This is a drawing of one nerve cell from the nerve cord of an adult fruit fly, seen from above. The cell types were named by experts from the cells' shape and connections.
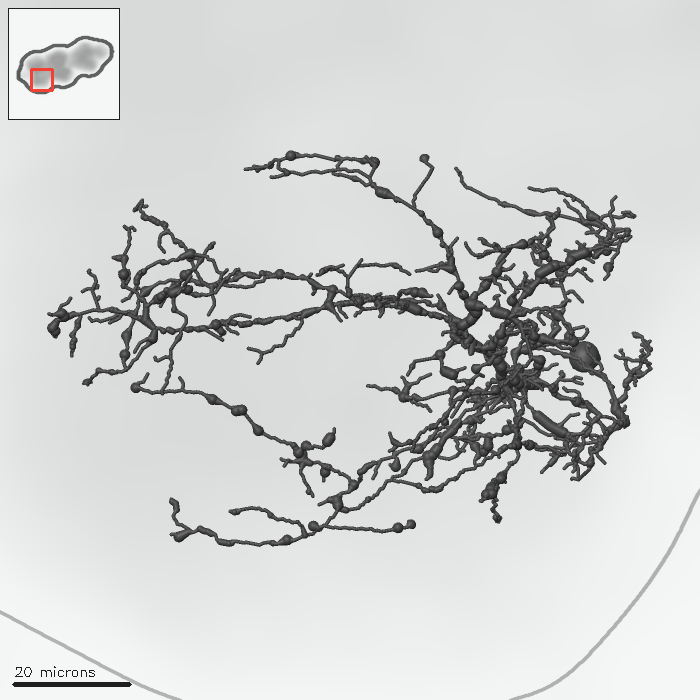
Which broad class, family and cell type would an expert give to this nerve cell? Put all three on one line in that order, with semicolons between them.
nerve-cord intrinsic neuron; hemilineage 04B; IN04B092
